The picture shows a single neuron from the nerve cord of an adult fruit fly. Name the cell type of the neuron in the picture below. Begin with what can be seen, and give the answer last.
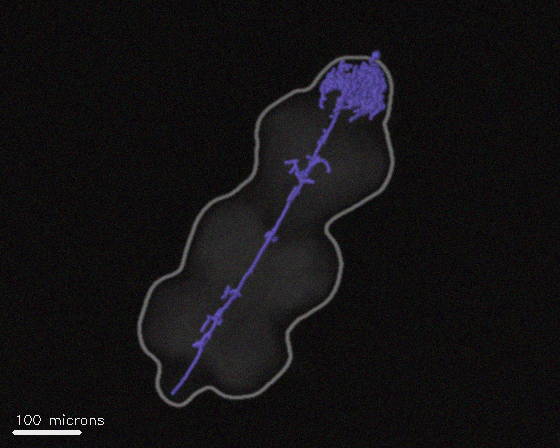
From top to bottom in the picture it spans about 500 microns. In this view it is taller than it is wide. Its broad class is ascending neuron. It is of cell type ANXXX099.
